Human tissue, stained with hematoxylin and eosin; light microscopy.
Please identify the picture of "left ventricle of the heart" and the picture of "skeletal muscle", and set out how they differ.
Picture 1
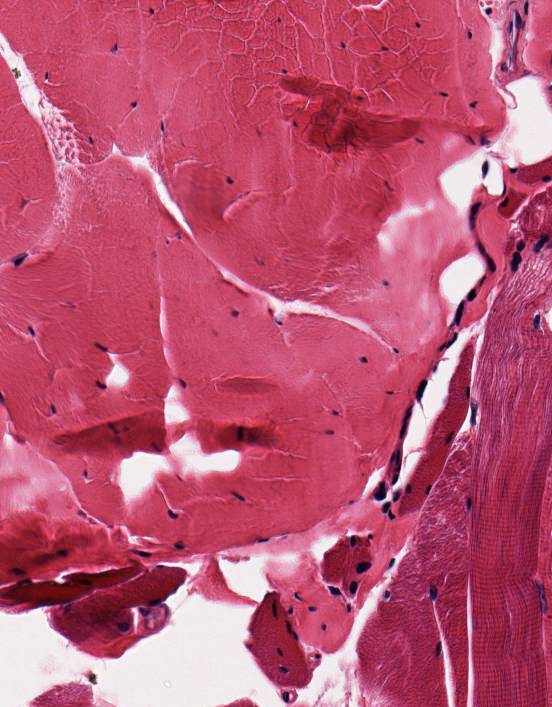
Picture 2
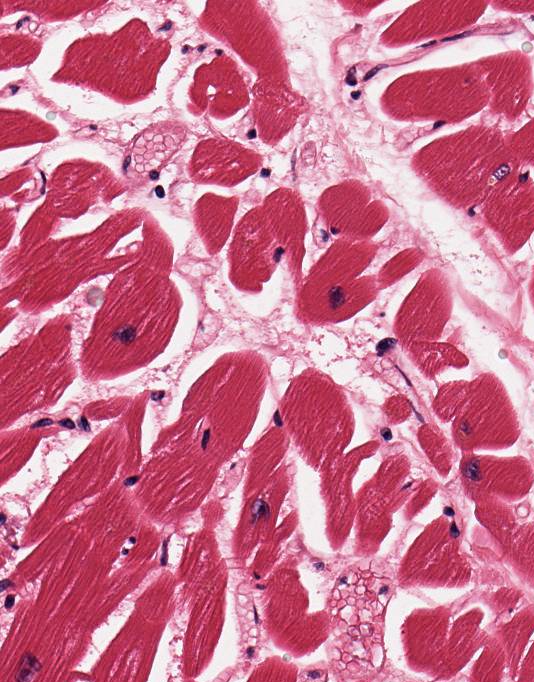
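Right: picture 1 is skeletal muscle, picture 2 the left ventricle of the heart. In the first, the lengthwise fibres at the right carry fine cross-striations, and the small dark nuclei sit at the fibre edges, not the centres. The second has fibres cut across, obliquely and lengthwise in varied directions, and some central nuclei, say in the left centre, are large, dark and irregular. Its interstitium holds small clusters of clear, bubbly vacuolated cells.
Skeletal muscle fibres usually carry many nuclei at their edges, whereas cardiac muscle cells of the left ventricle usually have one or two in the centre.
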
